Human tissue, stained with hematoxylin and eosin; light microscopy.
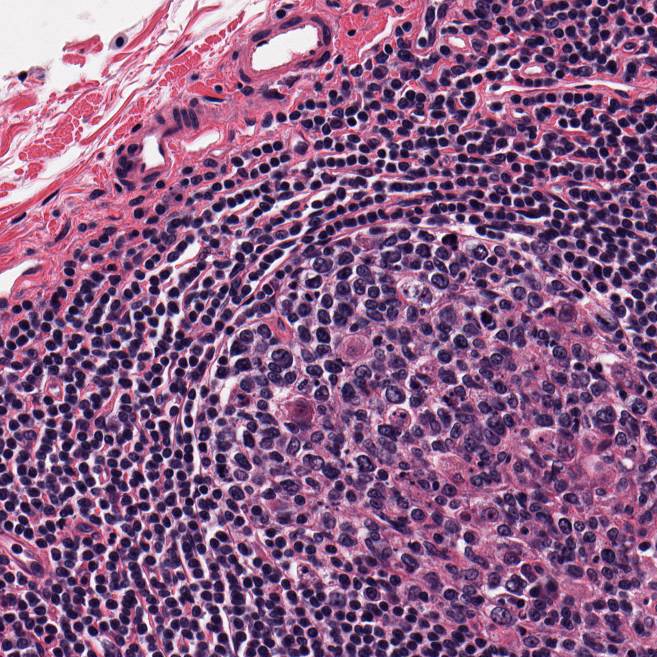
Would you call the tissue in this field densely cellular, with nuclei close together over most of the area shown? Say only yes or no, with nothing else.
Yes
